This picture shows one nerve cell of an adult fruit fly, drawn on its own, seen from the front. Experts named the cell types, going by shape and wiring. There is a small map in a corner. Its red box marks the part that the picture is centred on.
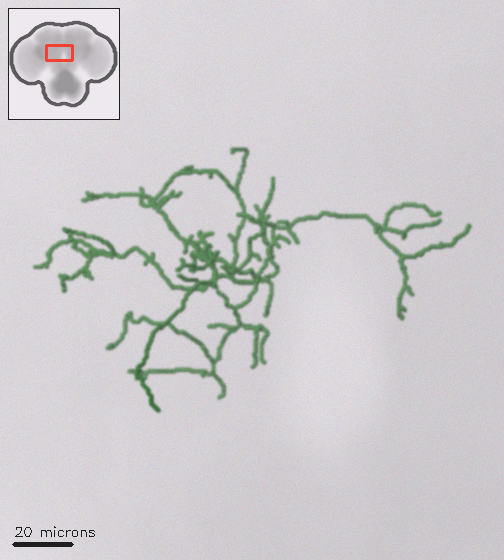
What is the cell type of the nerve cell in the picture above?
PS076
